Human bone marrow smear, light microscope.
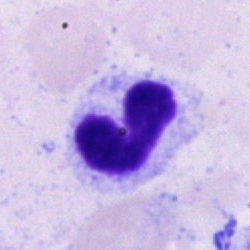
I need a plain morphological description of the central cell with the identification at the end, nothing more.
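Look first at the nucleus, bent into a curved, horseshoe-like shape with its concave side facing upward. See how dense the chromatin is, staining a deep, dark purple. A moderate rim of pale lilac-blue cytoplasm surrounds the nucleus, and within that rim you can pick out fine, scattered lilac granules. What you have here is a band neutrophil.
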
